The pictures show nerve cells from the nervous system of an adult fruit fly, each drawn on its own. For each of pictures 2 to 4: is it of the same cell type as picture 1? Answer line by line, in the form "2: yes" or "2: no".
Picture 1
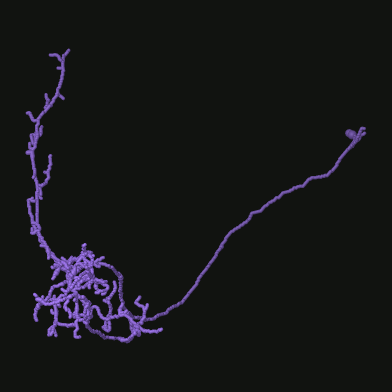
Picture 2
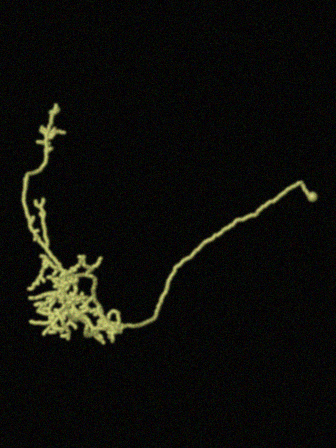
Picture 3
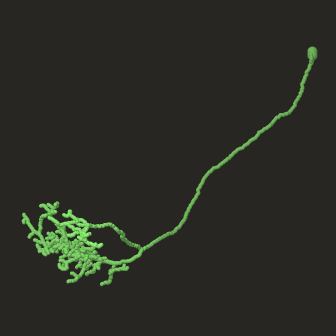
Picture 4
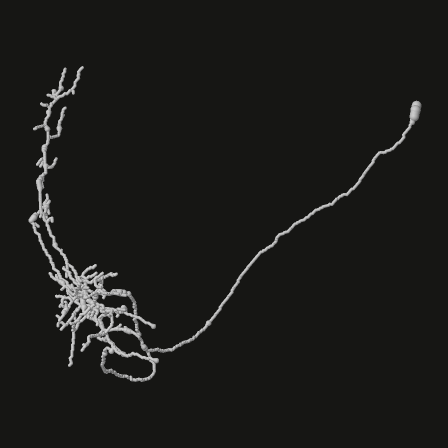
2: yes
3: no
4: yes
